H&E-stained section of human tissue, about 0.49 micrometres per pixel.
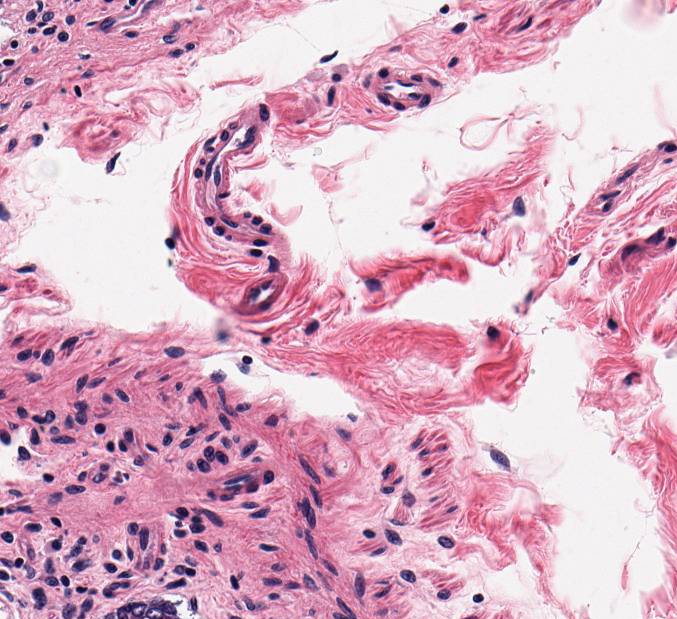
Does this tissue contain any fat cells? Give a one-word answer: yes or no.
No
